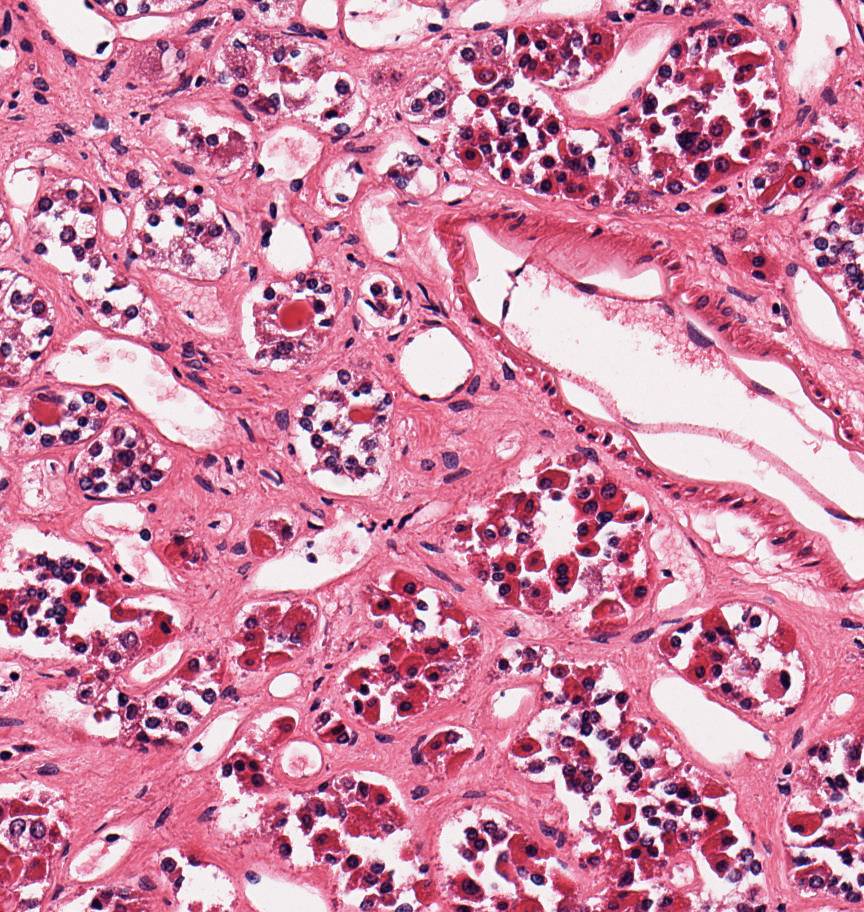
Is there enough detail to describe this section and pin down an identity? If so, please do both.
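Nests contain red-staining cells intermingled with cells whose cytoplasm is pale, clear or vacuolated. A long branching cleft, lined by a single layer of flattened to low cuboidal cells, runs from the upper centre toward the right edge. A few small round spaces hold a homogeneous red globule, one prominent in the upper left-centre. The stroma between nests is pink collagenous tissue with scattered spindle-shaped nuclei. The section is pituitary.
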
